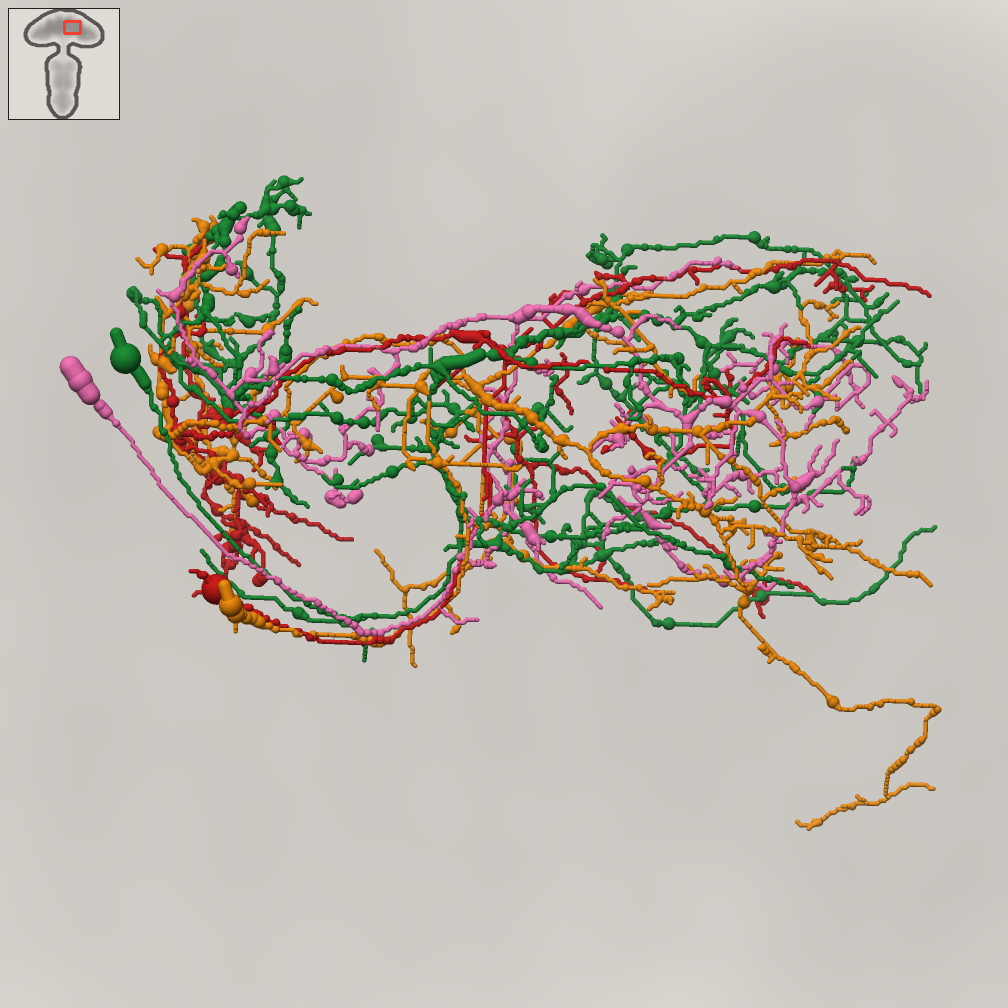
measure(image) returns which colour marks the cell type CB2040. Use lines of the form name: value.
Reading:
colour: orange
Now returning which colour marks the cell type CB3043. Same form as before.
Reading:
colour: pink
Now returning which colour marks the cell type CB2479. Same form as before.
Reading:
colour: green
